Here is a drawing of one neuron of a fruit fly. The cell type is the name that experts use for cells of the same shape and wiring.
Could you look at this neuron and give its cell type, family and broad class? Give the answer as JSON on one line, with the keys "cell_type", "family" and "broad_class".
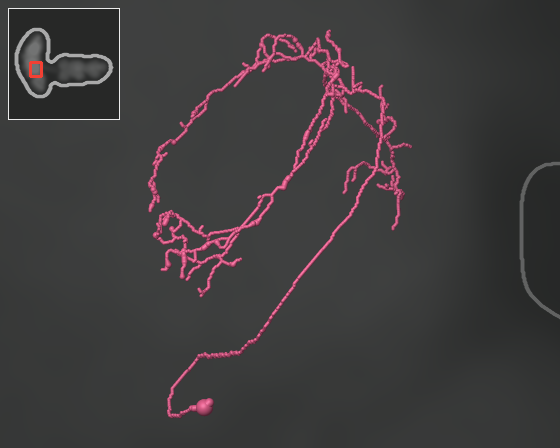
{"cell_type": "SLP082", "family": "hemilineage SLPav2", "broad_class": "central-brain intrinsic neuron"}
